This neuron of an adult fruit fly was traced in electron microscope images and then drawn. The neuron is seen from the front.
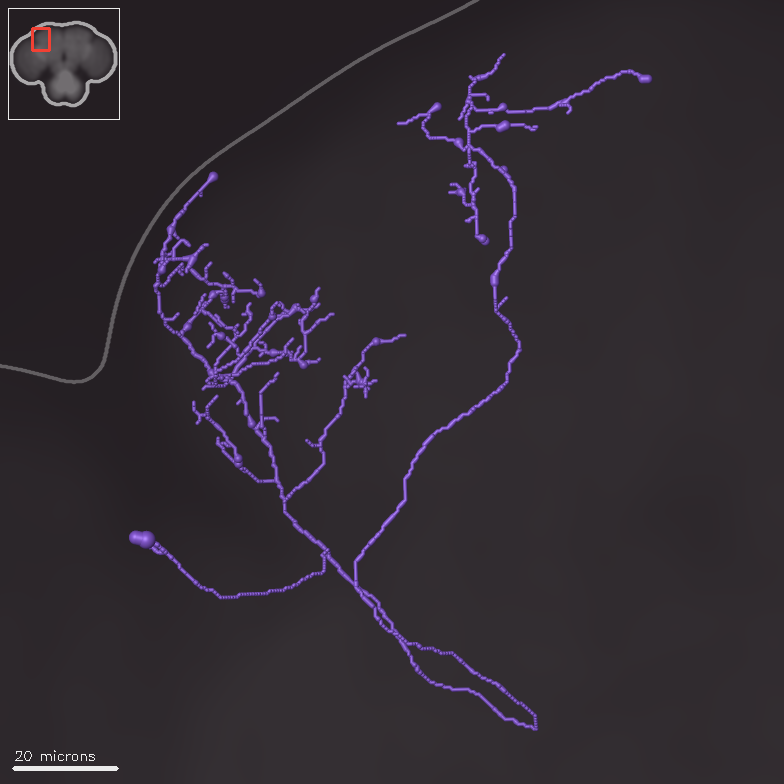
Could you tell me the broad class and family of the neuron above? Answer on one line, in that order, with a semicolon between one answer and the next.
central-brain intrinsic neuron; hemilineage VLPl2_posterior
